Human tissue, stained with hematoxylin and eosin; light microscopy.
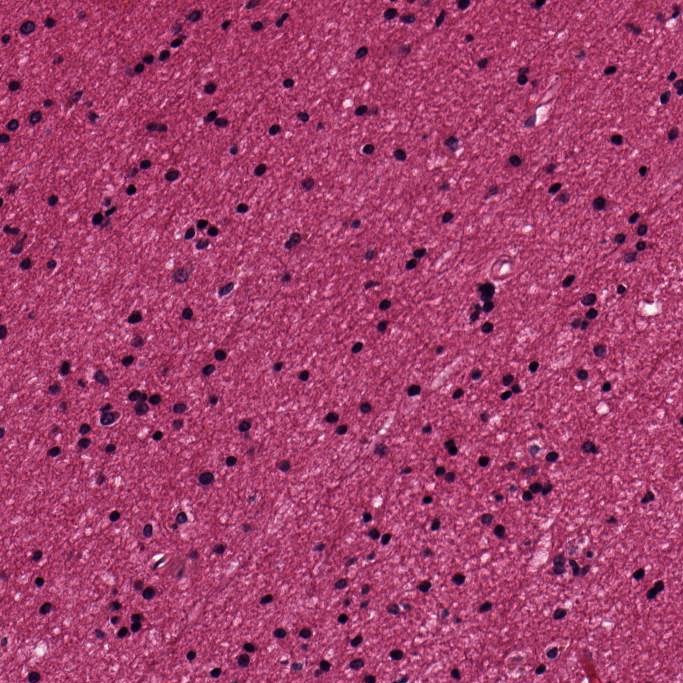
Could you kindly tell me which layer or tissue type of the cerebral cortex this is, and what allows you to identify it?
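Here you are looking at white matter. Notice the uniform pink, finely fibrillary matrix, dotted throughout with tiny clear vacuoles.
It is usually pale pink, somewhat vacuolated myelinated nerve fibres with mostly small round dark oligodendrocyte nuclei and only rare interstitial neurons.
Many small dark nuclei here sit in a narrow clear halo, and no large cells with prominent nucleoli appear.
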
